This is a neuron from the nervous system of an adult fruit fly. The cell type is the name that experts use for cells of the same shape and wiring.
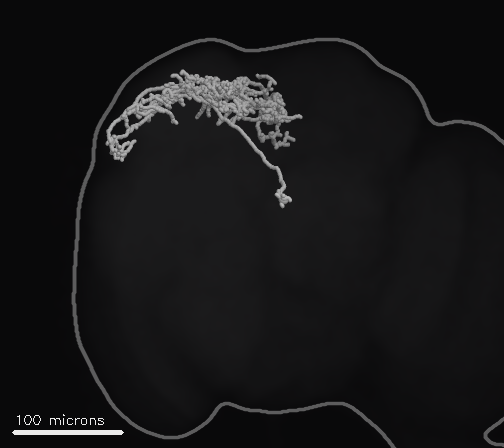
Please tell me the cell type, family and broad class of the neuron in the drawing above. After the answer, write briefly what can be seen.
Its cell type is SMP588. The family is hemilineage SMPp&v1_ventral. It is a central-brain intrinsic neuron. By the scale bar it is about 180 microns wide in this view. In this view it is wider than it is tall.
